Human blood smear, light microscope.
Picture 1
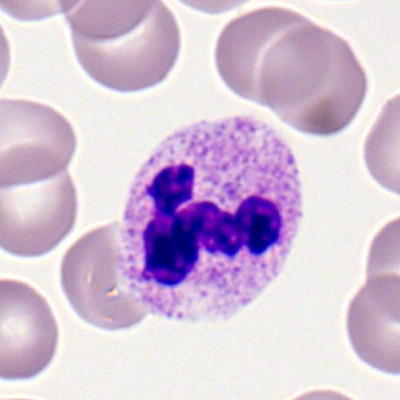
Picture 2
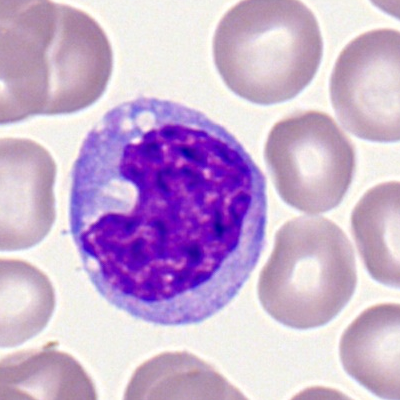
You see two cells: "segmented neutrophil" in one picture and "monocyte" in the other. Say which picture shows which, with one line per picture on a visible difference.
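Picture 1 – segmented neutrophil. No vacuoles are seen in the cytoplasm.
Picture 2 – monocyte. A few small clear vacuoles lie in the cytoplasm at the upper left.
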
